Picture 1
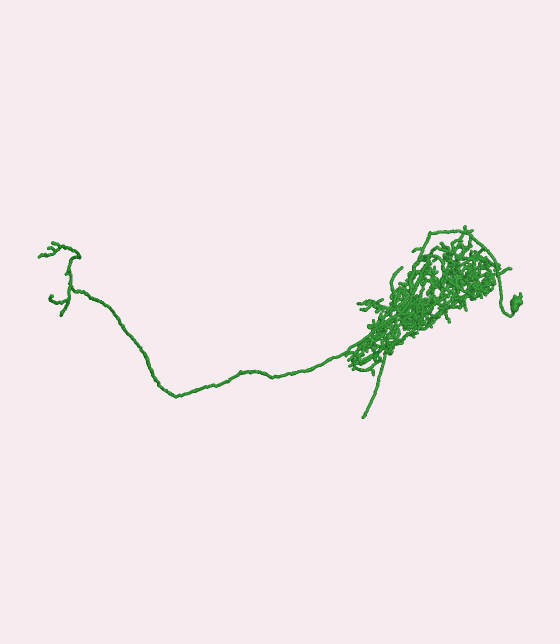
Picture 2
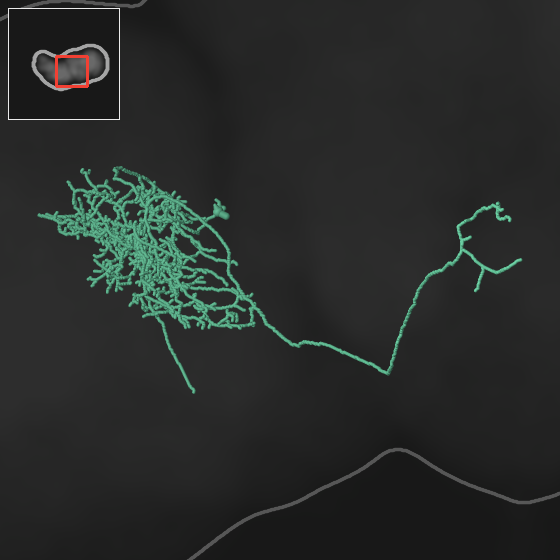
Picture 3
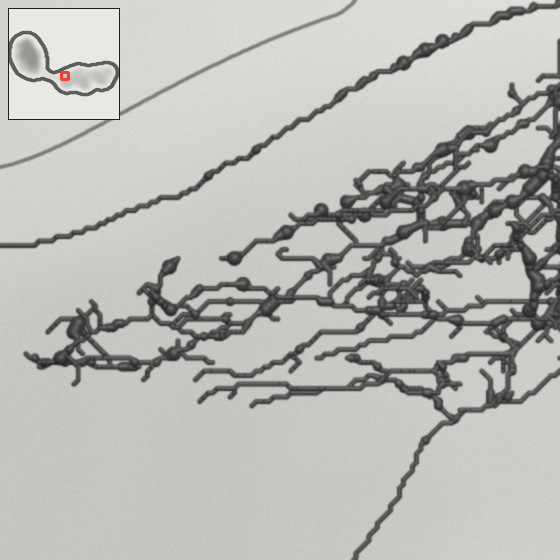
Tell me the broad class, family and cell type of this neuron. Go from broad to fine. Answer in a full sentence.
An ascending neuron of hemilineage 11B, type AN11B012.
